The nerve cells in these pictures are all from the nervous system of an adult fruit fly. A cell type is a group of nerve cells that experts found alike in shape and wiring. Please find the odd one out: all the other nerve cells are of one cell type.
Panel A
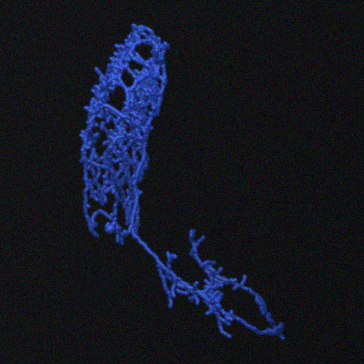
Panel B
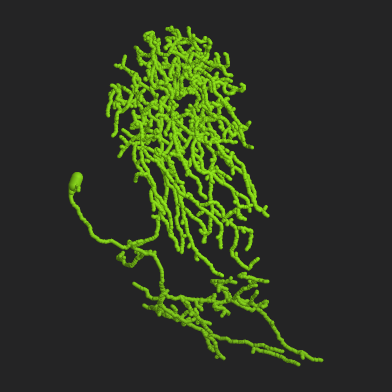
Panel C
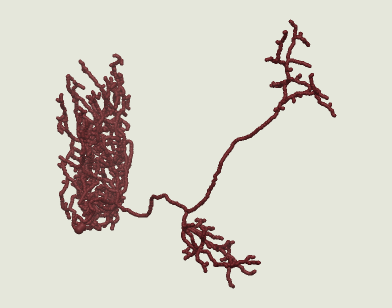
C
